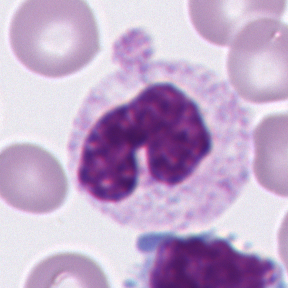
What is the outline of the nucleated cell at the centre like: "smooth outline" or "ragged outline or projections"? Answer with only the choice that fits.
Smooth outline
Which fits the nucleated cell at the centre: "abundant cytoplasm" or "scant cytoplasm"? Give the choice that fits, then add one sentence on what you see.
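Abundant cytoplasm. The cytoplasm is abundant and pale pinkish-lilac.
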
